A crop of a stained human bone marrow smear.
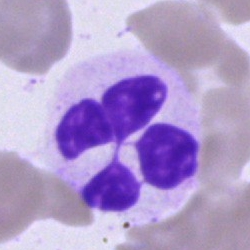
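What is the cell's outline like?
Round and smooth.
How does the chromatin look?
Dense and dark purple, with a few paler patches.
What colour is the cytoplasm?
Pale lilac.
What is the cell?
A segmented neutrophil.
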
